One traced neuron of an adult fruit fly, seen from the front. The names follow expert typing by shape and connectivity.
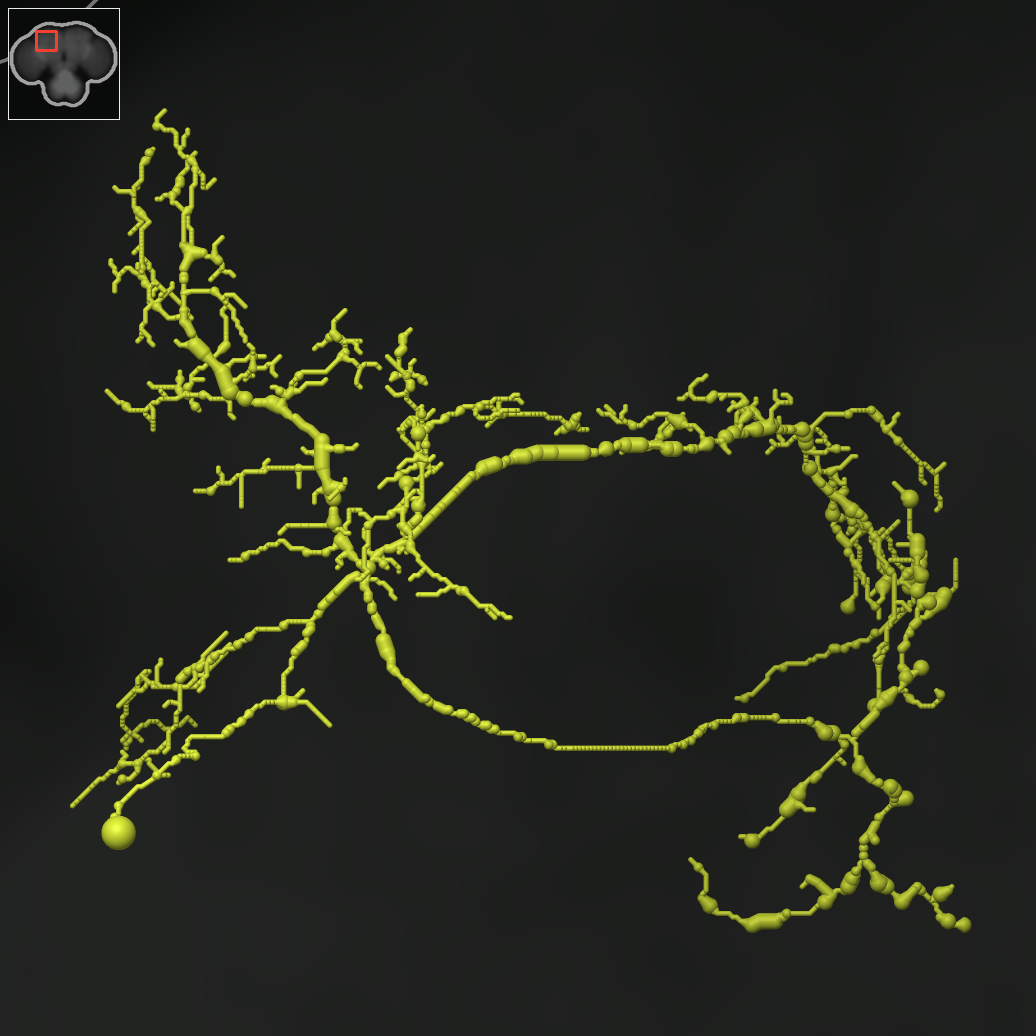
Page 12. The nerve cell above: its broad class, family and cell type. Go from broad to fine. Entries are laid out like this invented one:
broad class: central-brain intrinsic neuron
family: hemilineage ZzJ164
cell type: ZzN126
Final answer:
broad class: central-brain intrinsic neuron
family: hemilineage SLPa&l1_anterior
cell type: CL085_a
